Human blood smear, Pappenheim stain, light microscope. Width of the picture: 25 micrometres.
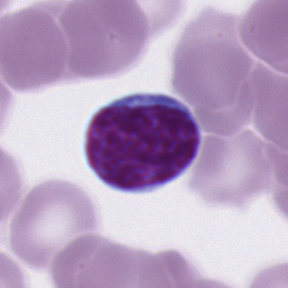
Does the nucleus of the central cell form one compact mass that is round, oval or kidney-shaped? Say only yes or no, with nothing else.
Yes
